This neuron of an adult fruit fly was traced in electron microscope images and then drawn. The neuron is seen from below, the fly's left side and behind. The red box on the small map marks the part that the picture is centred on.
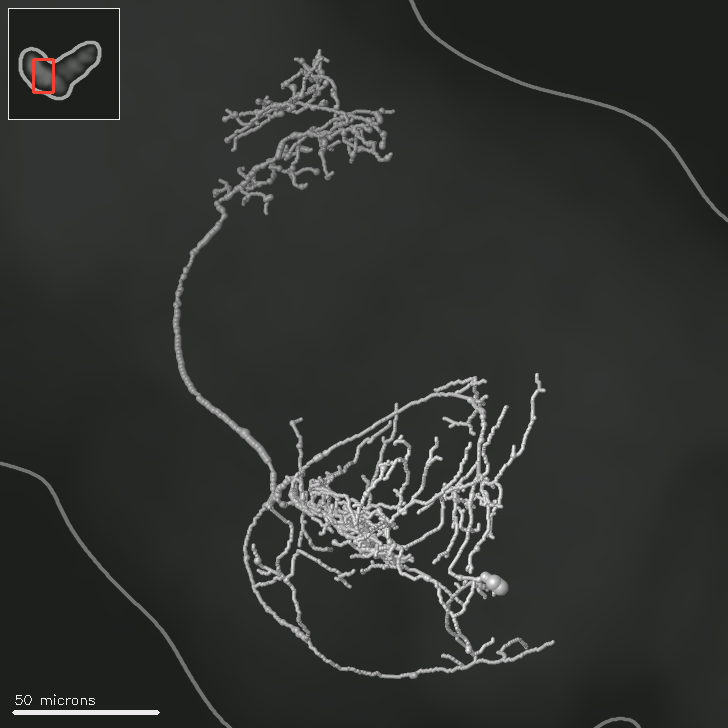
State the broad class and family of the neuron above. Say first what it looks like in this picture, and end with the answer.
From top to bottom in the picture it spans about 200 microns. In this view it is taller than it is wide. This is a central-brain intrinsic neuron. The family is hemilineage LB5.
